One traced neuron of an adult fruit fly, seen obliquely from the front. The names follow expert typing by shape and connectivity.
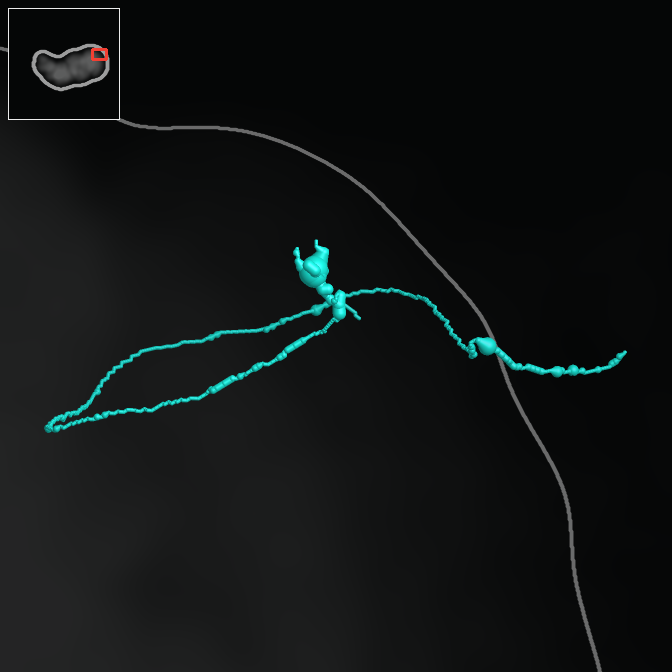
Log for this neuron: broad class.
optic-lobe intrinsic neuron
